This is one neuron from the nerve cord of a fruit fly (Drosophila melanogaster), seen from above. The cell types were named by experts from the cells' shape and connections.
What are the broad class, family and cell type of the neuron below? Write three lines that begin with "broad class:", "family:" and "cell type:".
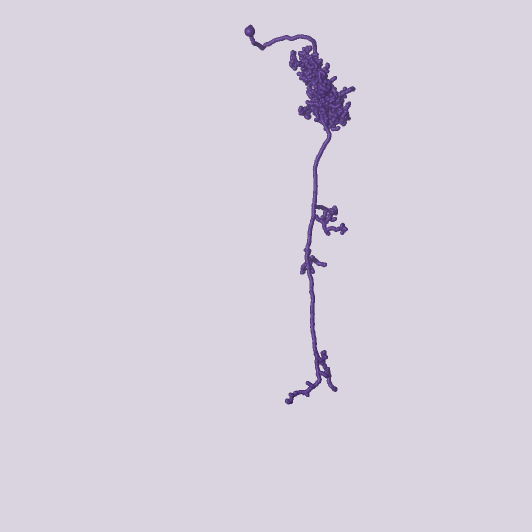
broad class: nerve-cord intrinsic neuron
family: hemilineage 01A
cell type: IN01A009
